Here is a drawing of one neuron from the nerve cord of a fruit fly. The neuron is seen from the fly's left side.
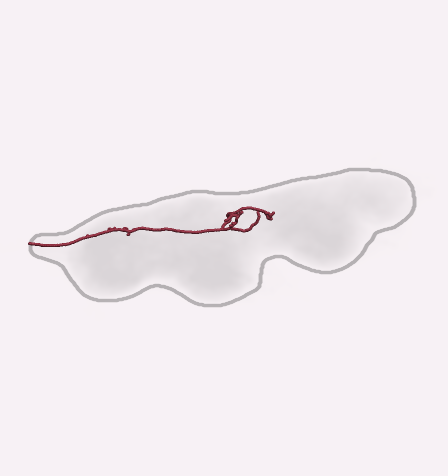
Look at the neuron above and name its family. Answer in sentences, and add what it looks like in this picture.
The family is DNg. This is a descending neuron. The drawing shows no cell body. As drawn here it is more than twice as wide as it is tall.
